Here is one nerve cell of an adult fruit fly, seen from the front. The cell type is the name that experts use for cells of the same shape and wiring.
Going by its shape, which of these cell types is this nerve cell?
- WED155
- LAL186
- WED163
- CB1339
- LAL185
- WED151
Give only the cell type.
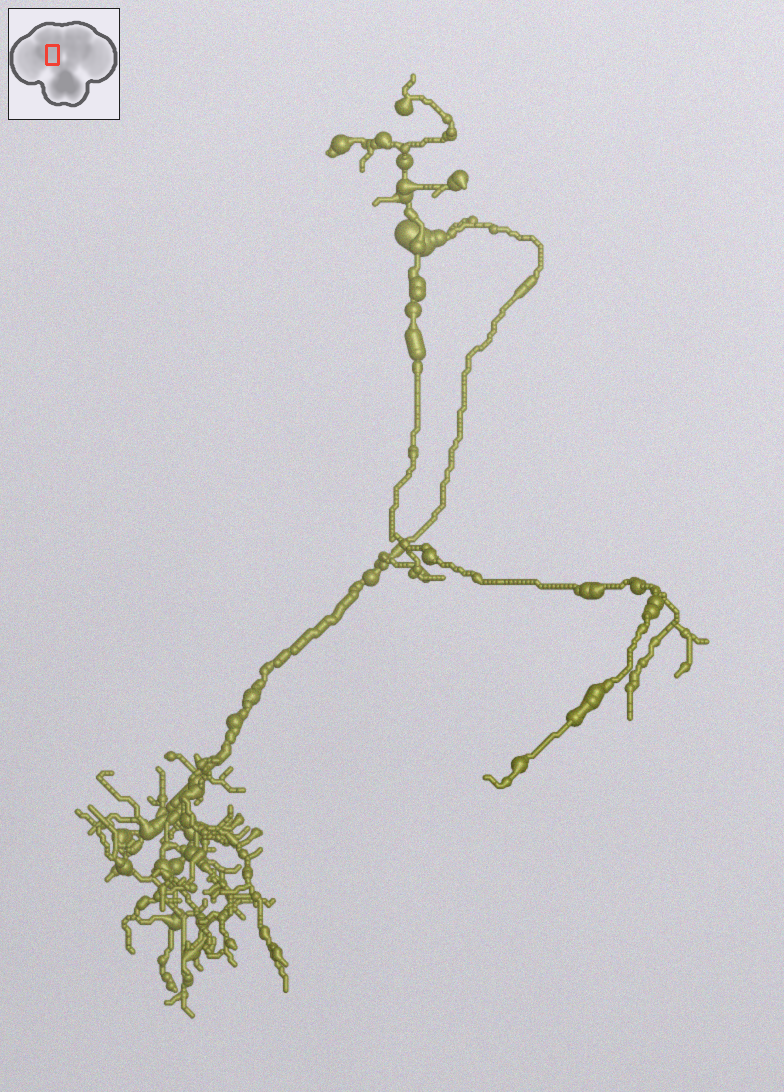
WED163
